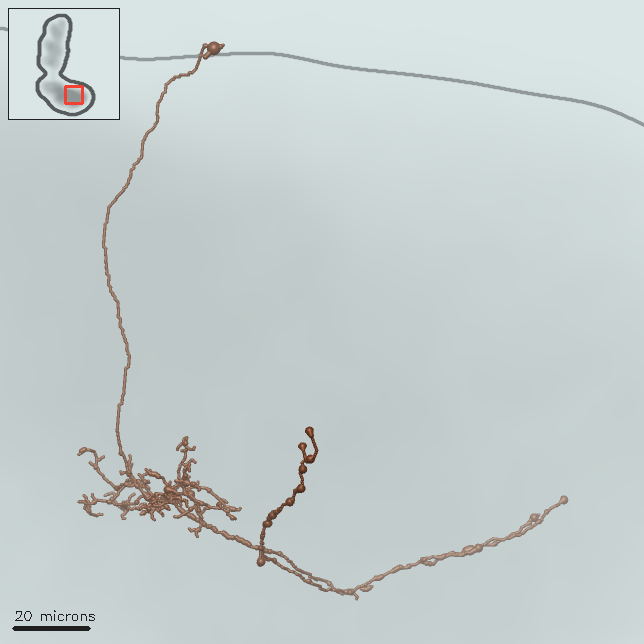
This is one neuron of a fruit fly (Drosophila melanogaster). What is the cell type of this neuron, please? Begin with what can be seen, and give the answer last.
From top to bottom in the picture it spans about 150 microns. The picture shows dozens of branch ends. It is a central-brain intrinsic neuron. The cell type is FS2.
